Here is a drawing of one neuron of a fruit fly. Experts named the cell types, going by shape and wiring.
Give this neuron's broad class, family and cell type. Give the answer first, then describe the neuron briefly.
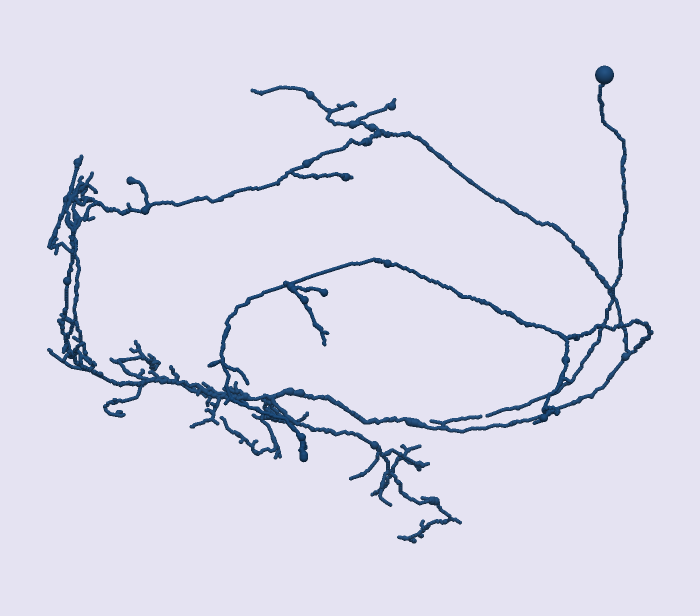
It is a central-brain intrinsic neuron. The family is hemilineage DM1_antero_dorsal. The cell type is CRE086. Its cell body lies at the upper right of the picture. Dozens of branch ends can be seen.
